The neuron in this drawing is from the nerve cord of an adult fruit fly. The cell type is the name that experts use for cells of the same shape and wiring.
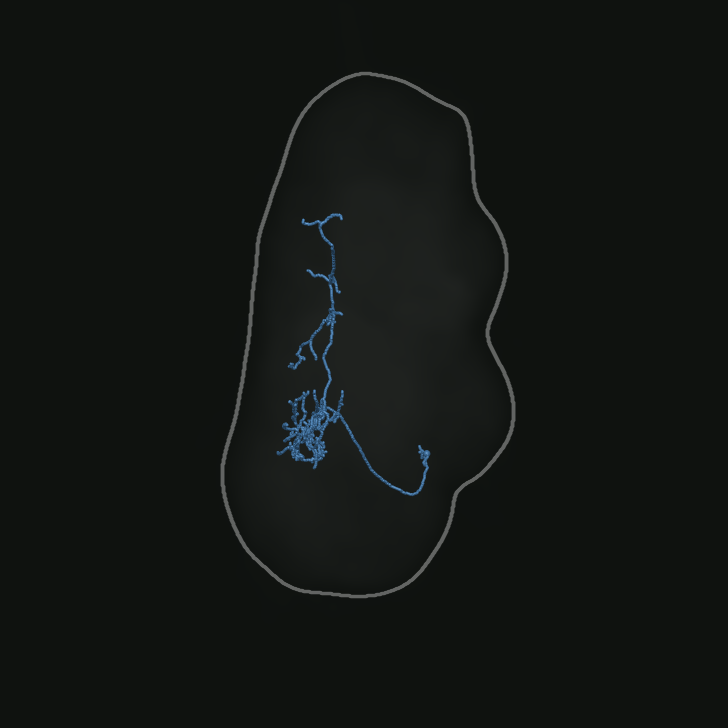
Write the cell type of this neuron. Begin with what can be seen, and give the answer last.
In this view it is taller than it is wide. This is a nerve-cord intrinsic neuron. It is of cell type IN07B075.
